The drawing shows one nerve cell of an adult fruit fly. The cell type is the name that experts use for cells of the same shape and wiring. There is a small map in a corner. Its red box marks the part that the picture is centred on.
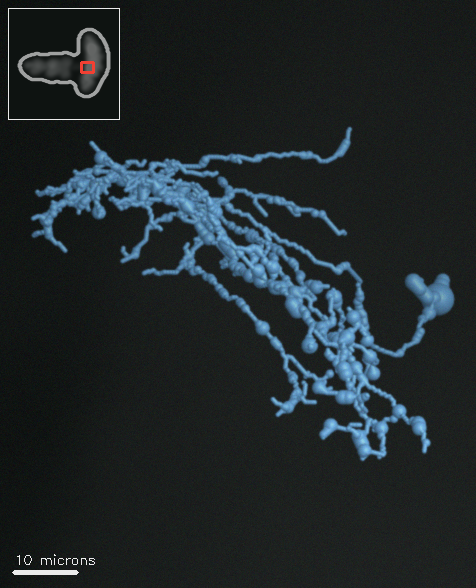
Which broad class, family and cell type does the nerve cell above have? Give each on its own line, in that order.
central-brain intrinsic neuron
hemilineage LB3
GNG422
